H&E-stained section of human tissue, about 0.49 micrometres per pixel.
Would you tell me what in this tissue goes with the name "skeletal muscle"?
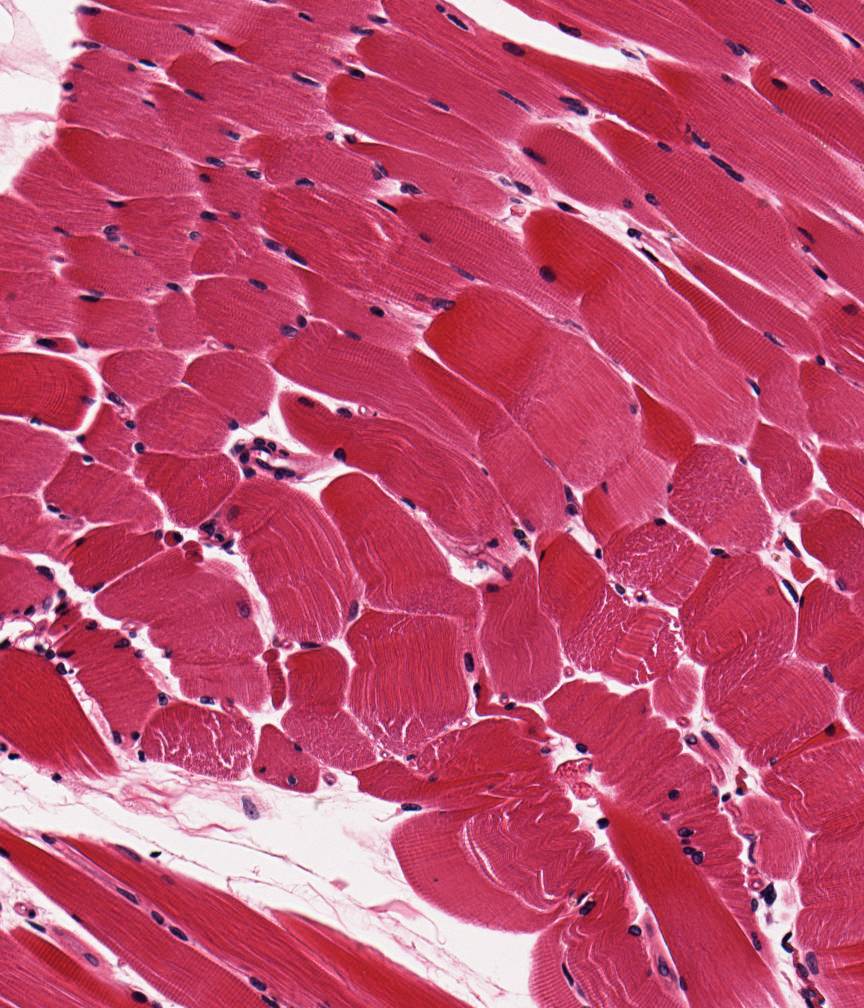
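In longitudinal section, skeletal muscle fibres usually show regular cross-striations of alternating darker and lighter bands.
First check: fine transverse cross-striations show in the lengthwise and obliquely cut fibres, in keeping with skeletal muscle.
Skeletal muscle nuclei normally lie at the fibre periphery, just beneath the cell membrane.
Second check: the nuclei here sit at the fibre edges, just under the cell margin, which agrees. Also noted: the nuclei are small, dark and flattened or elongated, and the cytoplasm stains a strongly eosinophilic deep pink-red.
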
